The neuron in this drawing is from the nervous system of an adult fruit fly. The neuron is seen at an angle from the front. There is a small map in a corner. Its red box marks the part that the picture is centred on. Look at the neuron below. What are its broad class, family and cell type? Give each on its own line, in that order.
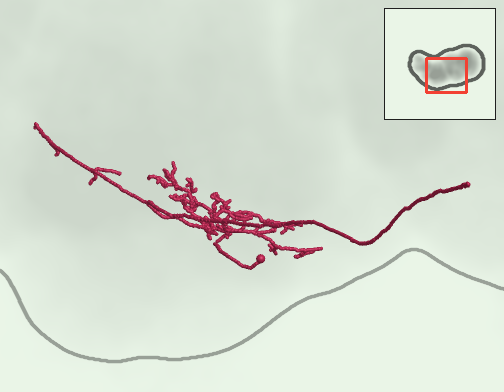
ascending neuron
hemilineage 10B
AN10B034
